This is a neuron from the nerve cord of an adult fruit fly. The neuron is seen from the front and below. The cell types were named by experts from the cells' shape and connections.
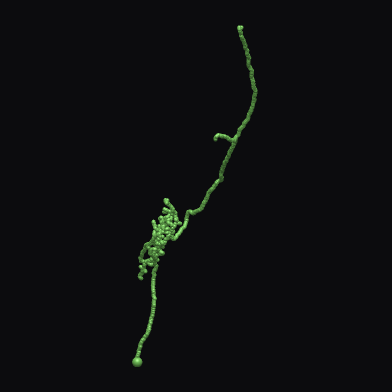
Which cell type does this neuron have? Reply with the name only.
IN10B044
